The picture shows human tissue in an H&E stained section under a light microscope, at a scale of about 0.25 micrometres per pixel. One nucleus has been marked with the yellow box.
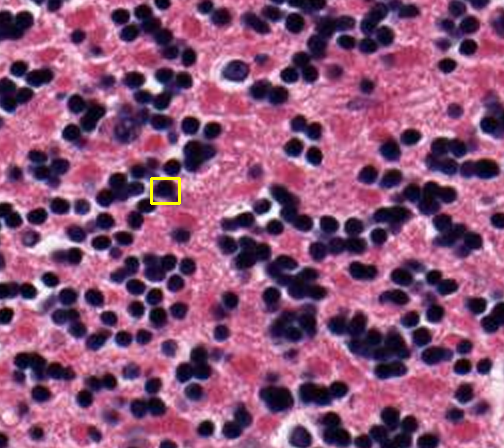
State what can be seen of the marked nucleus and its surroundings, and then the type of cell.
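The nucleus is round and stains very dark, almost uniformly, with no internal detail visible at this scale. It is about the same size as the many other dark round nuclei around it. Little or no cytoplasm is visible around it; the dark nucleus appears to make up nearly the whole cell. Type of cell: cerebellar granule cell.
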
